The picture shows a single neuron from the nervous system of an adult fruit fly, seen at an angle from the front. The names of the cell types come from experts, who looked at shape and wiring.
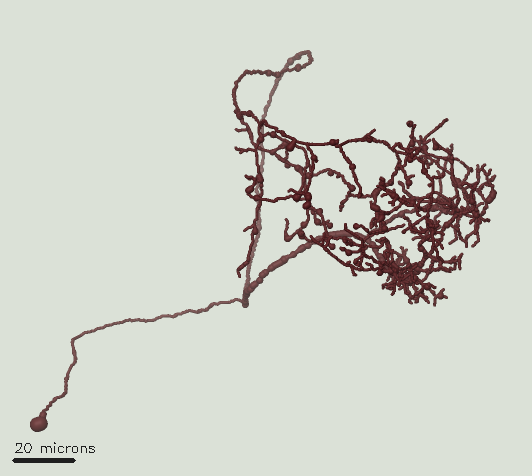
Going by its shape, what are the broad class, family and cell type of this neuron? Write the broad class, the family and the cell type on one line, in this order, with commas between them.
central-brain intrinsic neuron, hemilineage LALv1_ventral, AVLP454_b6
